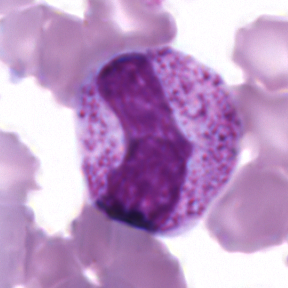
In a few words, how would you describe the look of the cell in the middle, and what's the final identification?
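Look first at the outline: it is roughly round. The nucleus lies toward the left side, leaving the wider part of the cytoplasm on the right. Its chromatin is dark purple and coarsely clumped, and you will find no nucleoli. This is a band neutrophil.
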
